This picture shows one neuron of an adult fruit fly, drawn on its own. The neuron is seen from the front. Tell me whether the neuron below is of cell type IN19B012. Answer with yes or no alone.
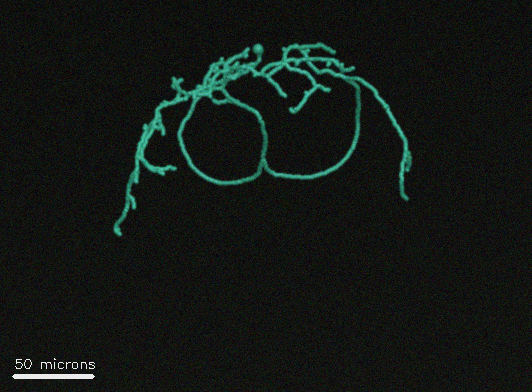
no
